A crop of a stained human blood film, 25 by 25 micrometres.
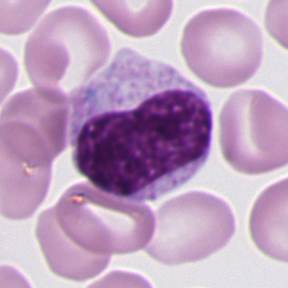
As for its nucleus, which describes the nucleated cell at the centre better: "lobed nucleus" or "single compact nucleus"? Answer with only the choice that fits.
Single compact nucleus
